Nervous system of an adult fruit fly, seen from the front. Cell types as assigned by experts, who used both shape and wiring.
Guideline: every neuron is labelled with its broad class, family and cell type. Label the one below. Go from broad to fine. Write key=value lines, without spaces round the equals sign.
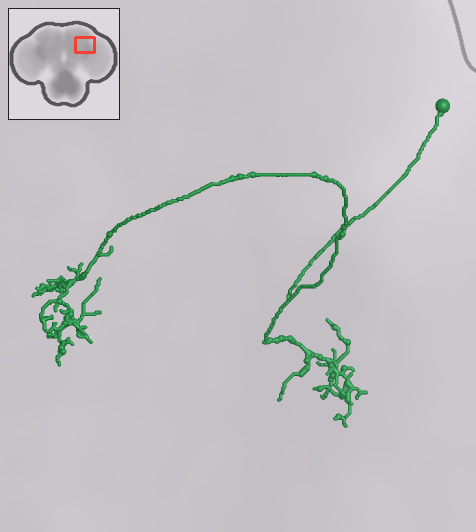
broad_class=visual projection neuron
family=hemilineage VPNd3
cell_type=LC9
